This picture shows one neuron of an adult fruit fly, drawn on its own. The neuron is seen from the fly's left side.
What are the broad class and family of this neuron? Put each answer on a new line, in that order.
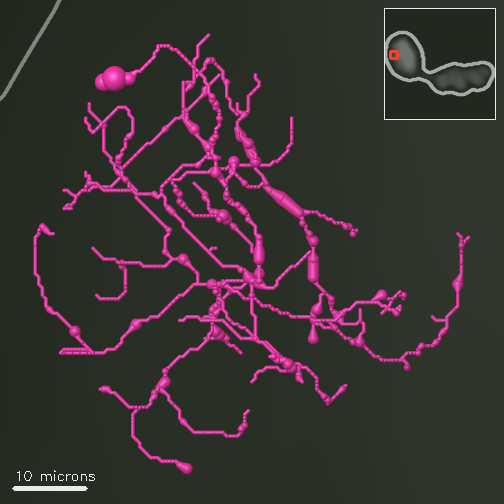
central-brain intrinsic neuron
hemilineage ALl1_dorsal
